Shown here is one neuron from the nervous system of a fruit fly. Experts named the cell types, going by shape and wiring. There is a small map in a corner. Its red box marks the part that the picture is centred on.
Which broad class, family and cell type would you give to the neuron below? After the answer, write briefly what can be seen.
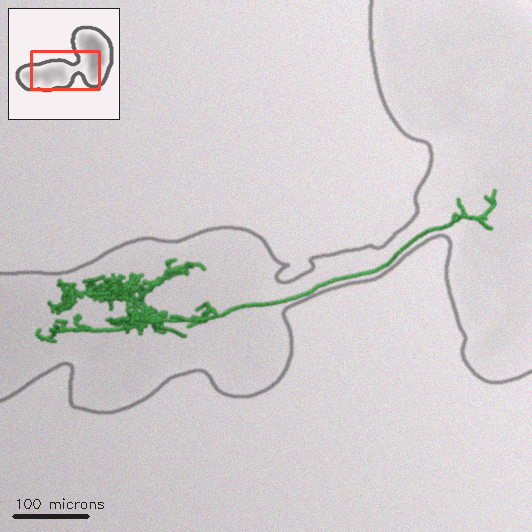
This is an ascending neuron. Its family is hemilineage 07B. It is of cell type AN07B046_c. It reaches both the brain and the nerve cord, passing through the neck. By the scale bar it is about 650 microns wide in this view. Dozens of branch ends can be seen.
